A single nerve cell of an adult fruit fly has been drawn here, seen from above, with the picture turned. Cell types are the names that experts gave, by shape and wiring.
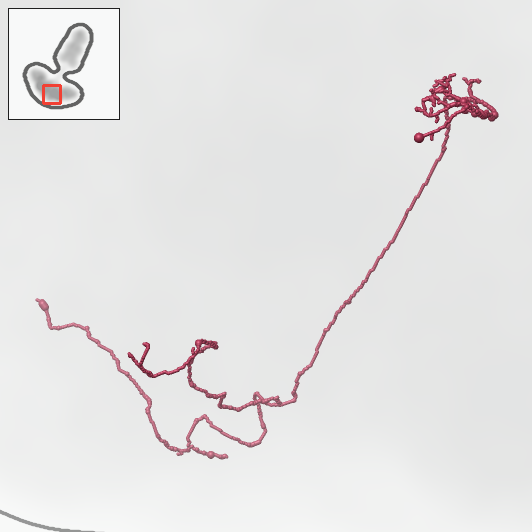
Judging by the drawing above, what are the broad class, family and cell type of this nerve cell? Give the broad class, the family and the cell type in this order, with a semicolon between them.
central-brain intrinsic neuron; class Kenyon Cell; KCab-s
